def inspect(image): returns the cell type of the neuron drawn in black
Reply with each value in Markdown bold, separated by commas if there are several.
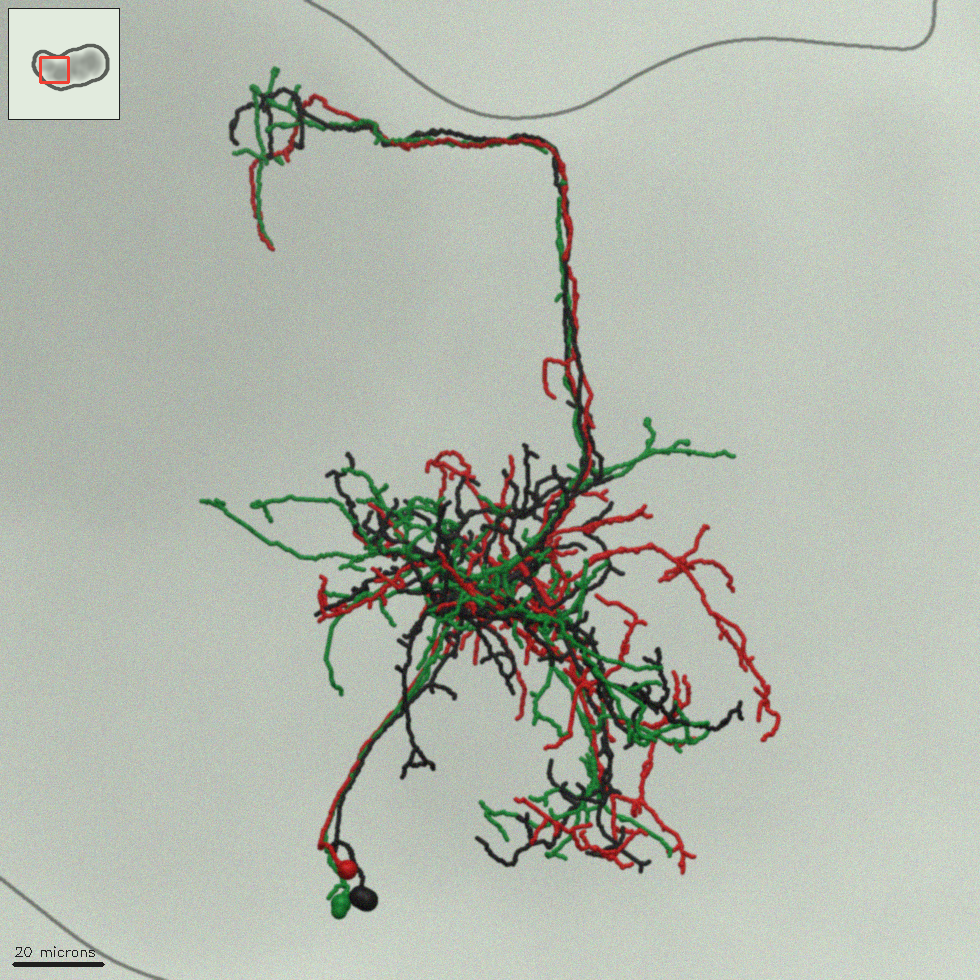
**IN08B083_d**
